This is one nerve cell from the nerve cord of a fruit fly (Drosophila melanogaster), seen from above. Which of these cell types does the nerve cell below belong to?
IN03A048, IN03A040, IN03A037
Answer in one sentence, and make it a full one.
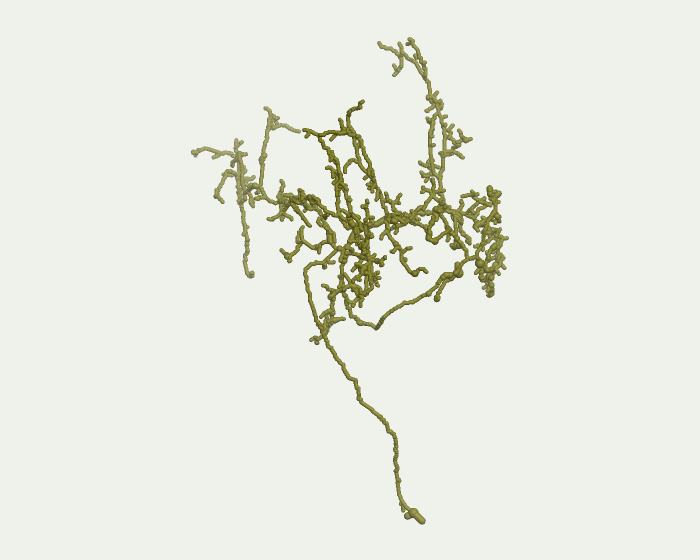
This nerve cell is an instance of the cell type IN03A048.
